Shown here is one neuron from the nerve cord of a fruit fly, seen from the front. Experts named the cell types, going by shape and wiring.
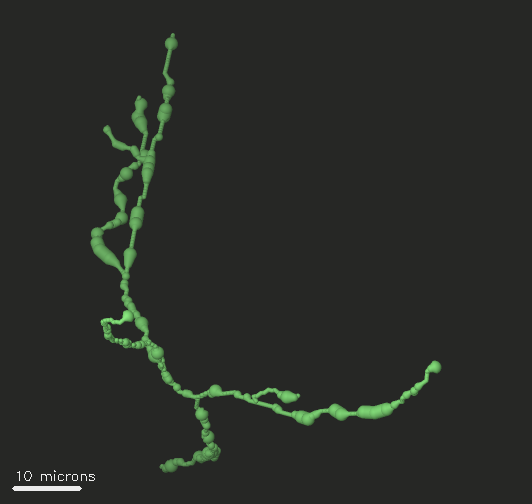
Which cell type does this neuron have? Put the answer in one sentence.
The cell type is SNpp50.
